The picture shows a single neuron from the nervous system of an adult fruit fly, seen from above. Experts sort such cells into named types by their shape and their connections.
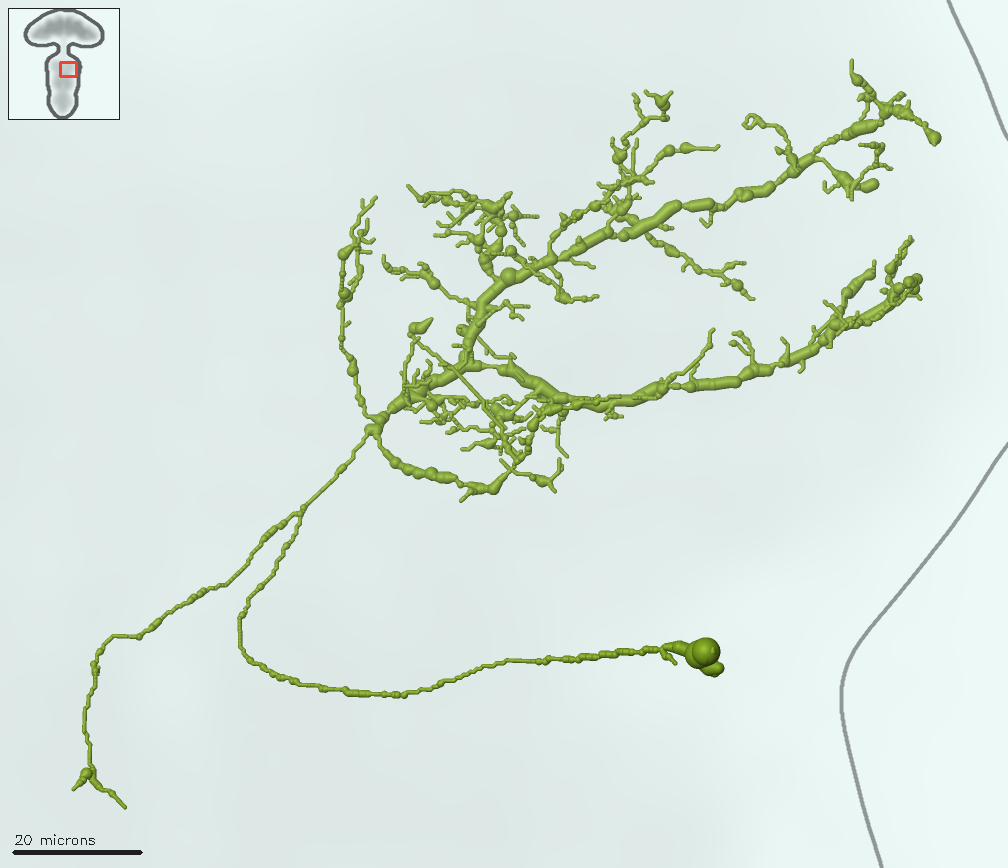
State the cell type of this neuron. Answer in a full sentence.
The cell type is IN23B018.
